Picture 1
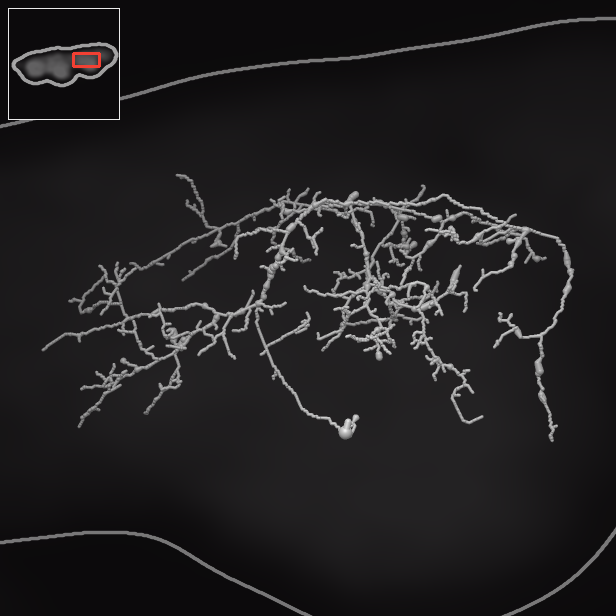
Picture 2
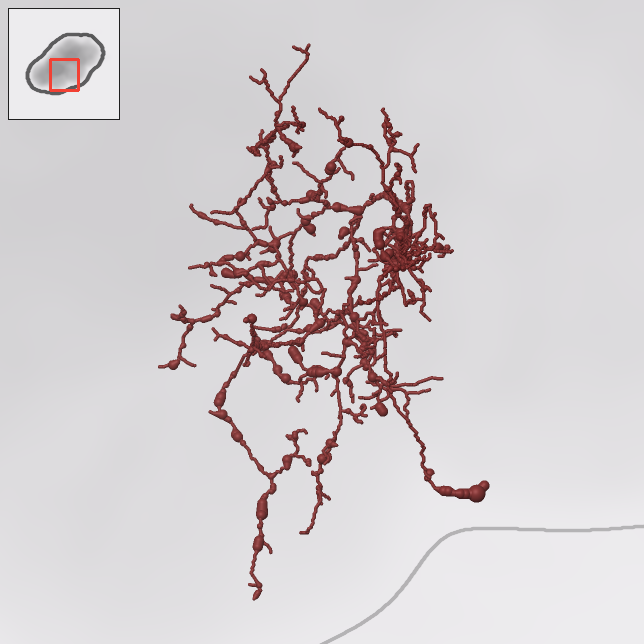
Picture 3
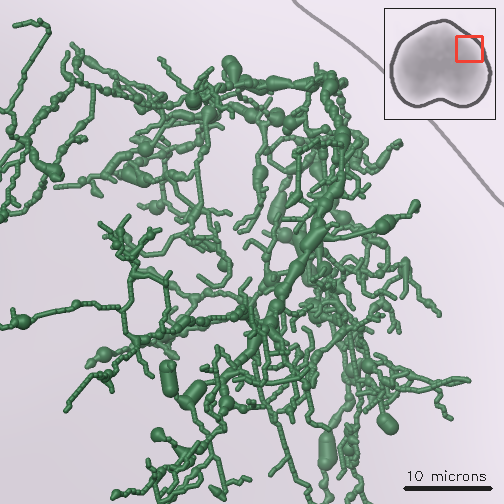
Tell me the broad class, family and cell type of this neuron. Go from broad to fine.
nerve-cord intrinsic neuron; hemilineage 08A; IN08A047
